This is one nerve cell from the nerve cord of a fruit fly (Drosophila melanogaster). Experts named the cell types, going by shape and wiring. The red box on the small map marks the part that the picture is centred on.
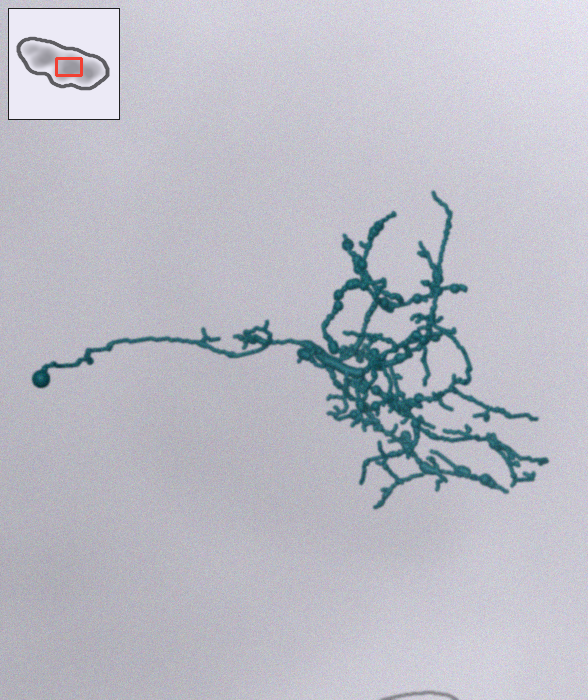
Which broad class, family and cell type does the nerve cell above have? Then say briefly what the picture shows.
Its broad class is nerve-cord intrinsic neuron. The family is hemilineage 20A.22A. It is of cell type IN20A.22A065. Dozens of branch ends can be seen. In this view it is wider than it is tall.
